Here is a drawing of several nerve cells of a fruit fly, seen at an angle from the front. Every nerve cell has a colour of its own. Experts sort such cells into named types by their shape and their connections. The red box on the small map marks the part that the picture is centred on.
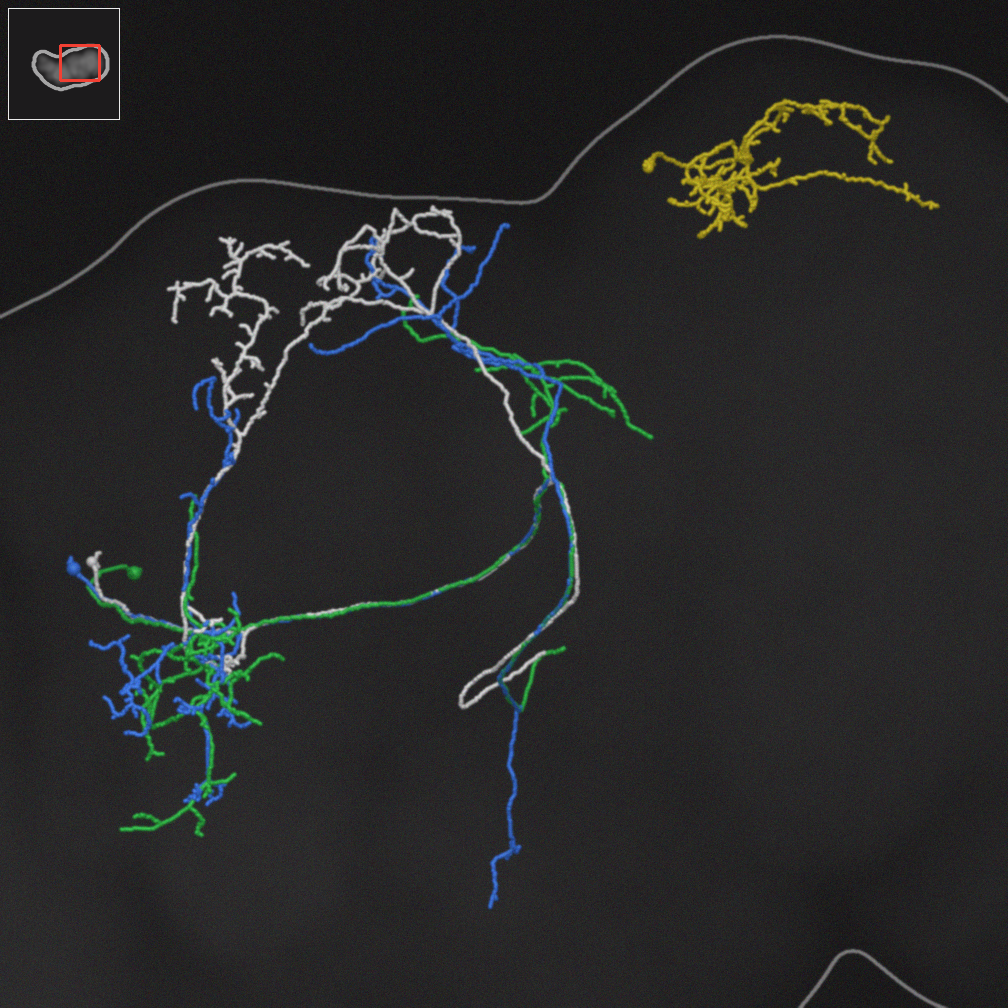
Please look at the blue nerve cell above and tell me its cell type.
SMP572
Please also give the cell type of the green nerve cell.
SMP571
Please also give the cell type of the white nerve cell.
SLP450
